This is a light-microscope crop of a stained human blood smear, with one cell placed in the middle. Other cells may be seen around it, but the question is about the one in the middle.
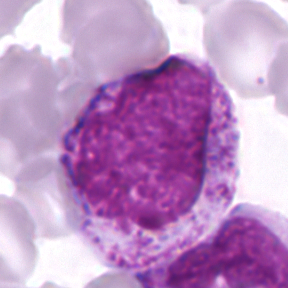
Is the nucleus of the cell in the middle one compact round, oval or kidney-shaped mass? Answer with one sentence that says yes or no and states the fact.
Yes, the cell's nucleus is compact, undivided and round, oval or kidney-shaped.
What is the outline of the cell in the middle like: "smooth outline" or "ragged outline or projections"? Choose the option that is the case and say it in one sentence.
This cell's outline is not rough but smooth.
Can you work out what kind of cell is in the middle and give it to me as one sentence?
The cell the crop is centered on is a myelocyte.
